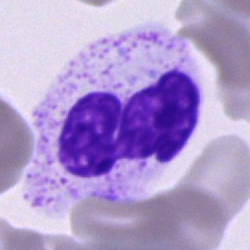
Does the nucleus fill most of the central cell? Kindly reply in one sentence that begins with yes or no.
No, the cell holds plenty of cytoplasm around the nucleus.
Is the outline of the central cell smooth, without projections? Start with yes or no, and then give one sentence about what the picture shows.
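Yes. The cell outline is roughly oval with a smooth edge.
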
